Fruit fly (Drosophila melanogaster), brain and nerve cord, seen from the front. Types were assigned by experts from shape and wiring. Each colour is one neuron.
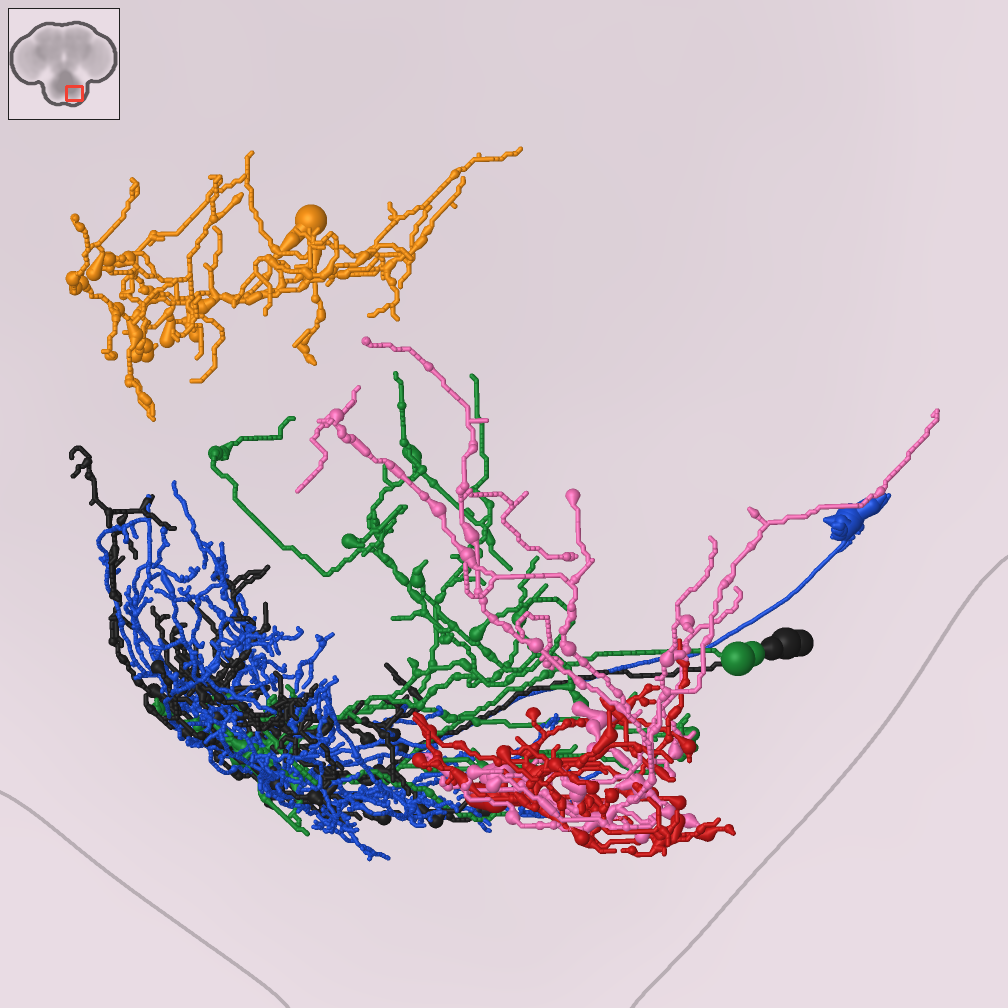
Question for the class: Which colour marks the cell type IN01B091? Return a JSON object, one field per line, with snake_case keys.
{
 "colour": "pink"
}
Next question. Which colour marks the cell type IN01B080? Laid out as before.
{
 "colour": "green"
}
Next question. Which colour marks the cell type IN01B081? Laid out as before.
{
 "colour": "orange"
}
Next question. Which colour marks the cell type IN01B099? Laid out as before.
{
 "colour": "red"
}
